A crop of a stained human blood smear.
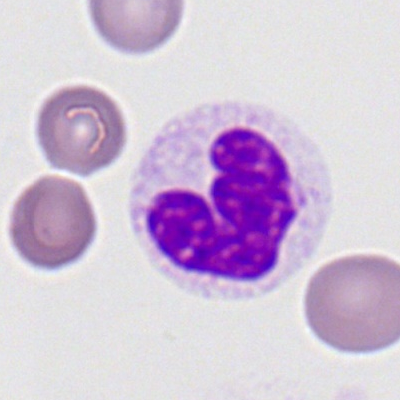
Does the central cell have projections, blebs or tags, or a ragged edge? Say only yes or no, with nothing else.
No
